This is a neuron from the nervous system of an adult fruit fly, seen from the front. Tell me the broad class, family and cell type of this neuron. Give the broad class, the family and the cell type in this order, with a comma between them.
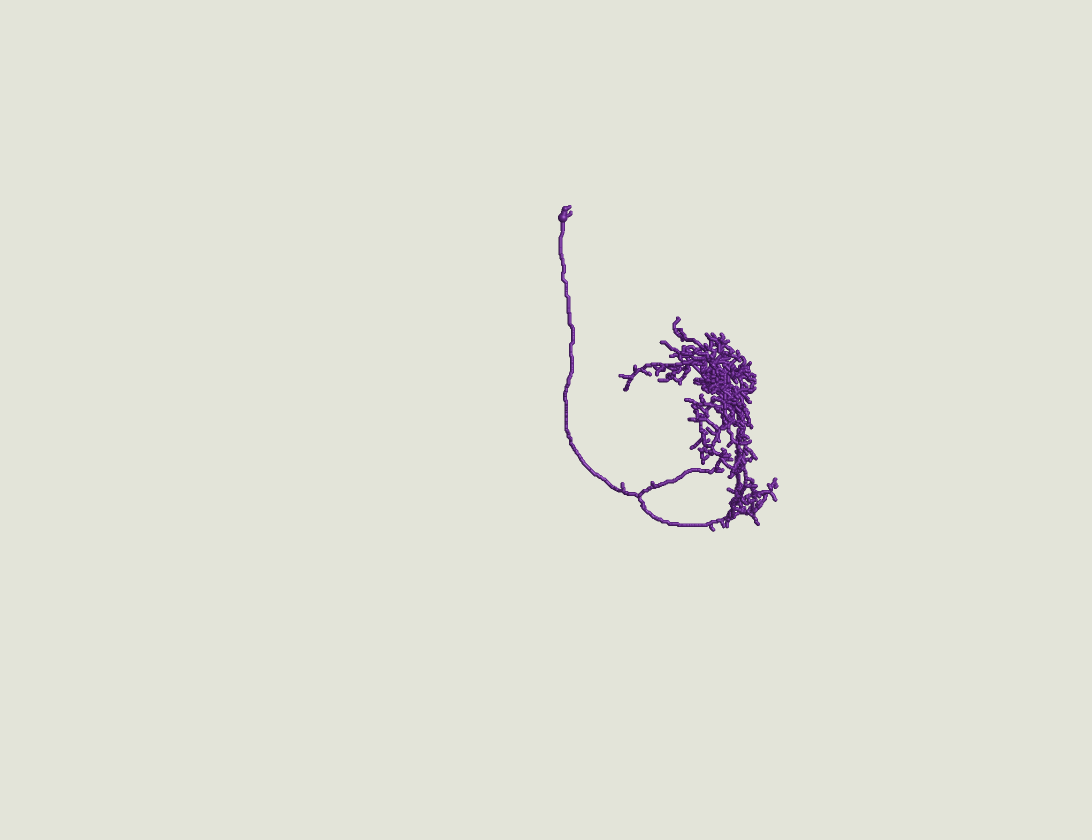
central-brain intrinsic neuron, hemilineage DM1_antero_ventral, LAL131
